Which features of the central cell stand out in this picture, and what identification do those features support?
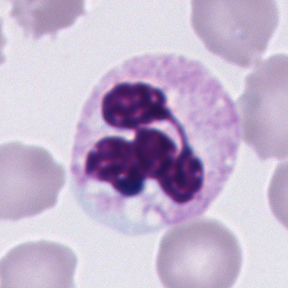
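The nucleus is split into separate lobes linked by thin strands, and its chromatin is dark purple and coarsely clumped. Fine pinkish-lilac granules are scattered through the cytoplasm, and a few small clear vacuoles lie in its lower part. This is a segmented neutrophil.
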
